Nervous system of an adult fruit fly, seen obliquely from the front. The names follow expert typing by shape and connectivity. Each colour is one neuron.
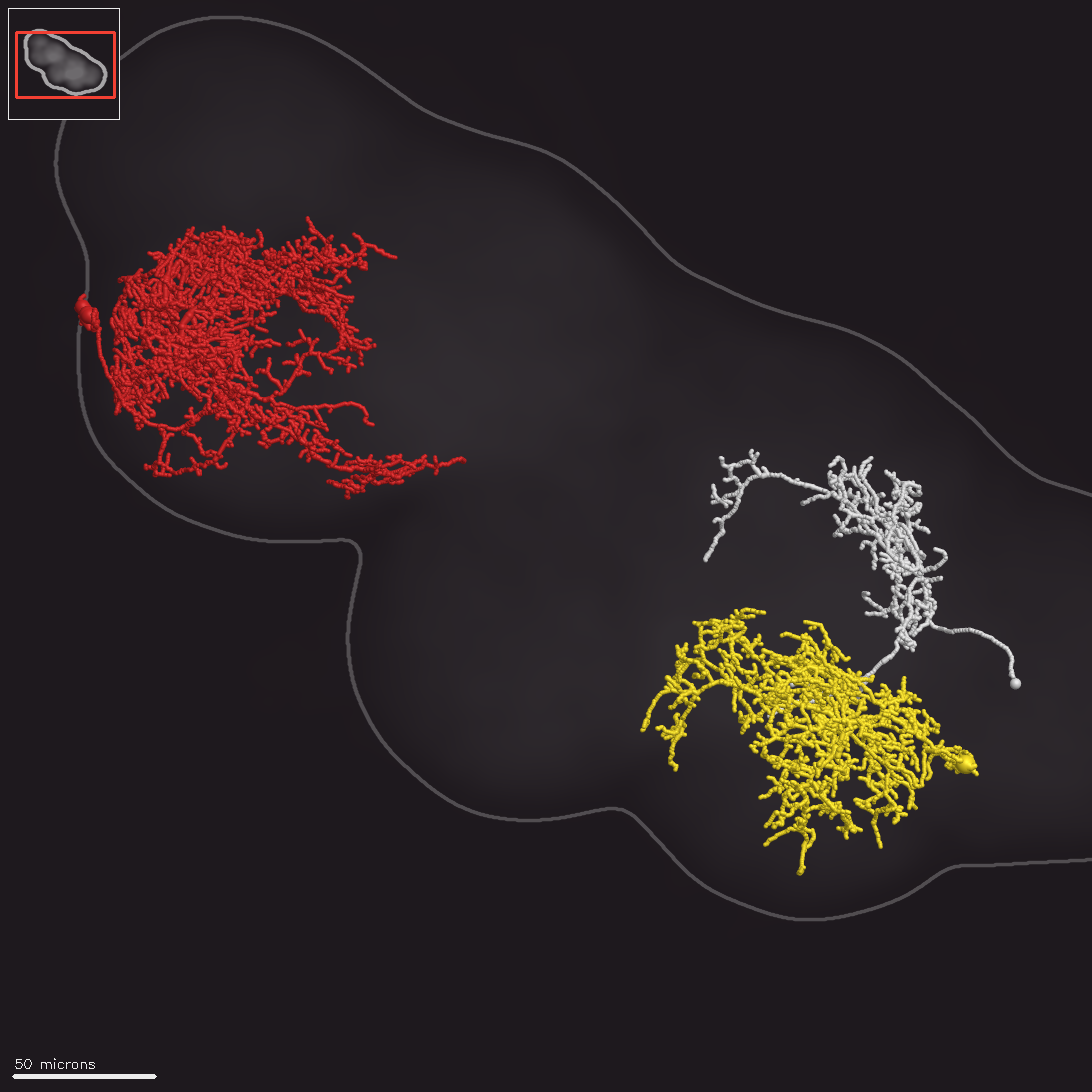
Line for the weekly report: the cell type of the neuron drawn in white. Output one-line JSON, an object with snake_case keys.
{"cell_type": "IN16B090"}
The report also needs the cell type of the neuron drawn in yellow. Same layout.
{"cell_type": "IN16B036"}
